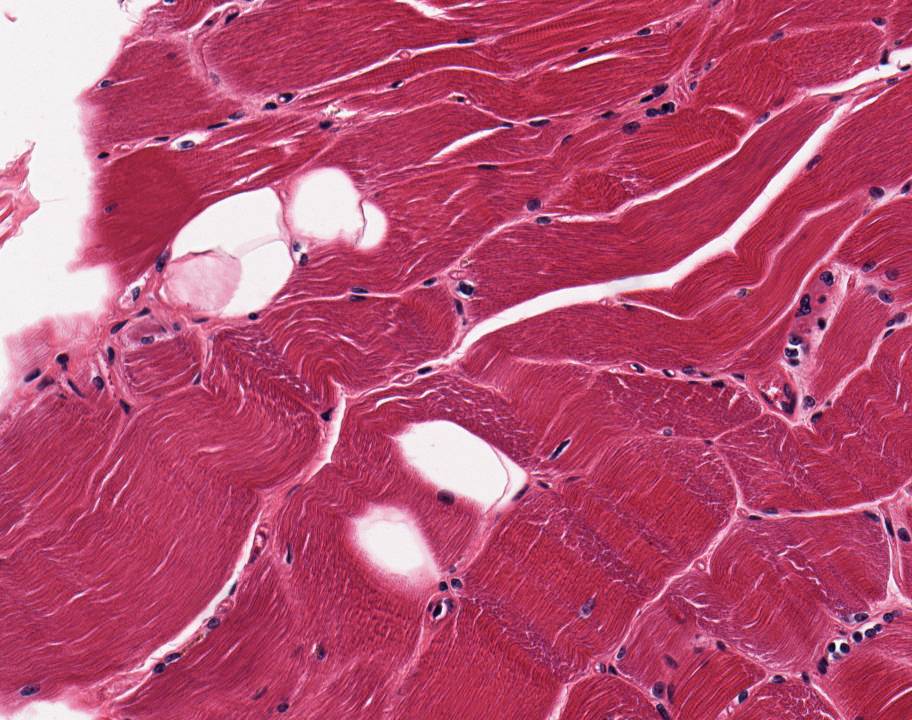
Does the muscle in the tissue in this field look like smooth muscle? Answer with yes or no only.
No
